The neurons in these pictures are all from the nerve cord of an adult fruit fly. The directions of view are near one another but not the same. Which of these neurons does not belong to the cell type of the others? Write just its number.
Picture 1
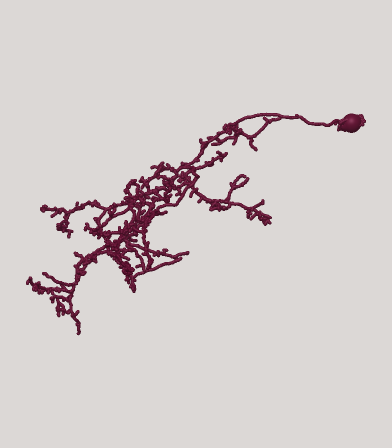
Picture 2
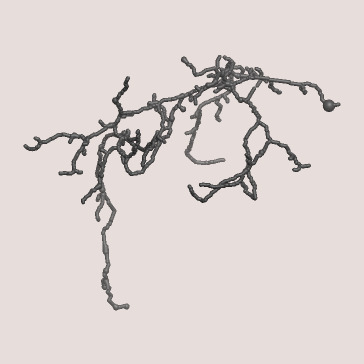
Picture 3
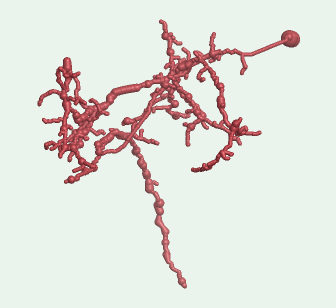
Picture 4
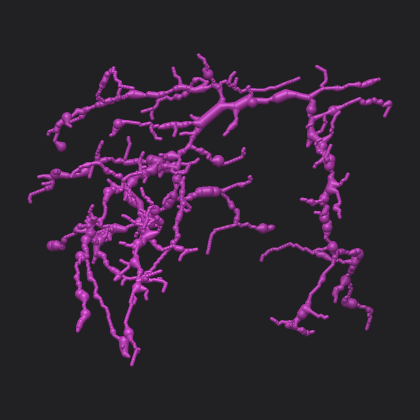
1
